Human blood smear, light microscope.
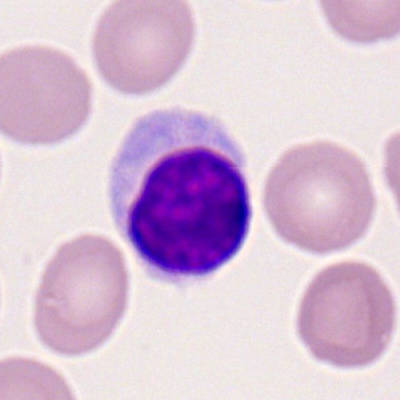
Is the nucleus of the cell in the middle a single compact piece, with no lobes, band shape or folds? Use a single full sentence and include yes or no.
Yes, it is a single compact round, oval or kidney-shaped nucleus that this cell has.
